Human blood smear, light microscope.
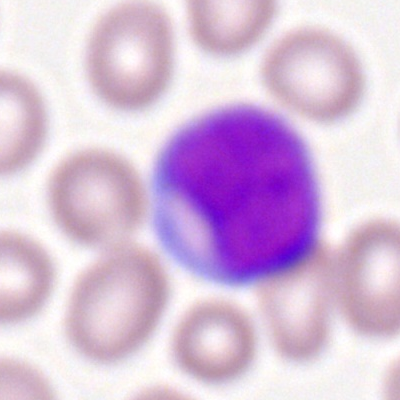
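Myeloblast, the cell in the middle. Its nucleus fills most of the cell, and it looks like a single unlobed mass. The cytoplasm is scant; what rim I can see sits mainly at the lower left.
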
